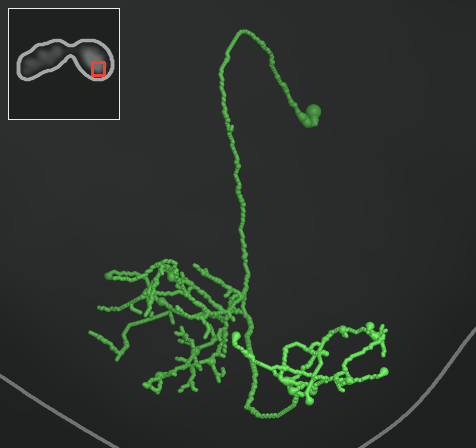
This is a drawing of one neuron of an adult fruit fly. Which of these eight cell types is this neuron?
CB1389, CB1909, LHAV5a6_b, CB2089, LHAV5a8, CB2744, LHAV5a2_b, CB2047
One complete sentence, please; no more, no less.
As its cell type, this neuron has CB1909.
